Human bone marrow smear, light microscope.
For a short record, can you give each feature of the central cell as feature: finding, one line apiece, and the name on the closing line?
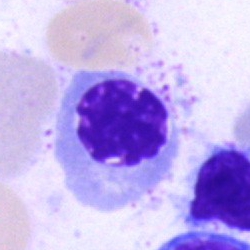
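Cytoplasm: pale blue
Chromatin: dark purple, coarsely clumped, paler gaps between clumps
Granules: none seen in the cytoplasm
Vacuoles: none seen in the cytoplasm
Name: erythroblast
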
